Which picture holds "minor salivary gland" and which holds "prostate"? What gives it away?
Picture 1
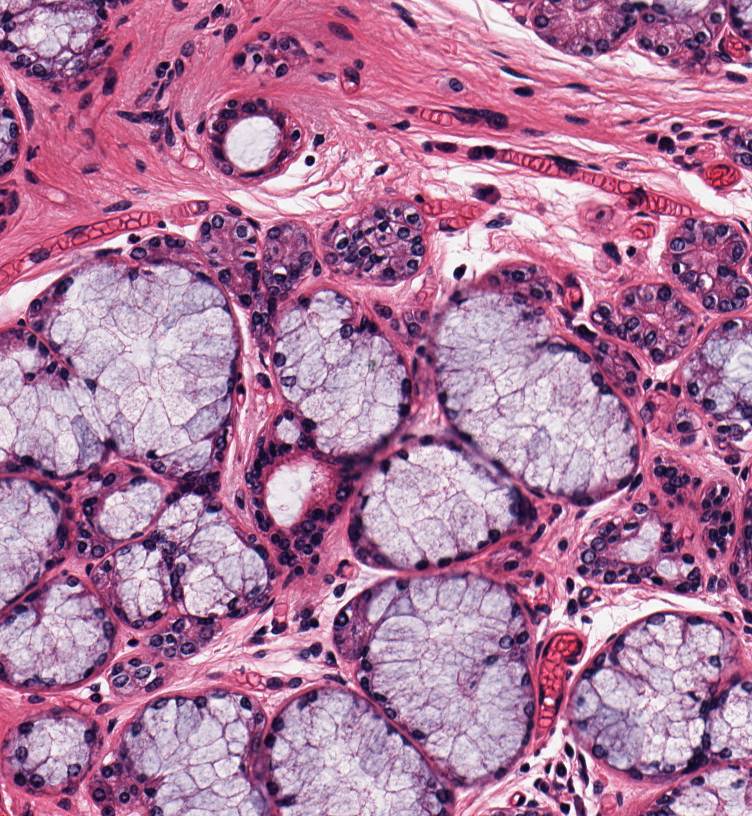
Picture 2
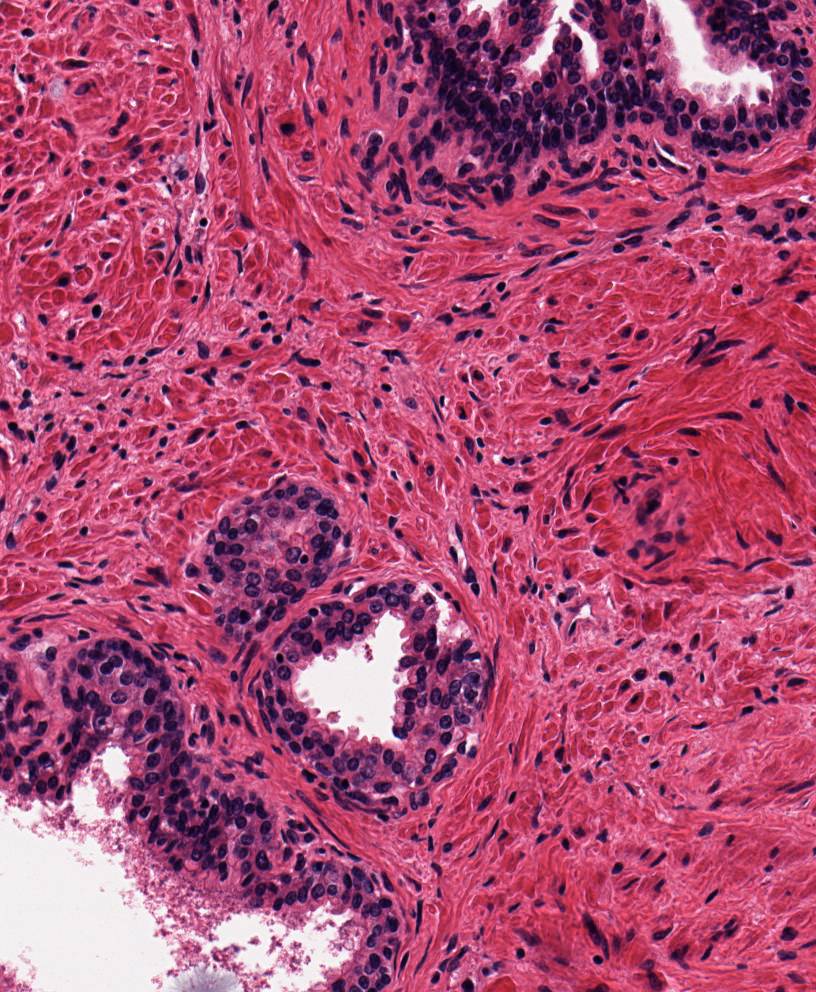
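Picture 1 is minor salivary gland; picture 2 is prostate. In picture 1, large rounded mucous acini fill the lower two-thirds beneath a band of dense fibrous stroma. The mucous cells have pale, bubbly, greyish-lilac cytoplasm and flattened nuclei pressed against the acinar base. Smaller serous acini with darker purple-pink cytoplasm and round nuclei lie between them. In picture 2, dense fibromuscular stroma with interlacing smooth muscle bundles fills most of the field, and glands lie along the lower left and upper right.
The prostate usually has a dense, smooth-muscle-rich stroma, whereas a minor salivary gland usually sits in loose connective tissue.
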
